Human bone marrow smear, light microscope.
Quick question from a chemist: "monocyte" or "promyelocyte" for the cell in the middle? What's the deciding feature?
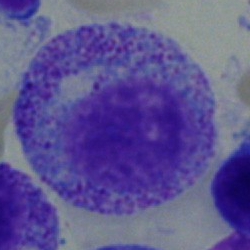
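Promyelocyte. Its cytoplasm is abundant, pale blue and filled with numerous purple-red granules.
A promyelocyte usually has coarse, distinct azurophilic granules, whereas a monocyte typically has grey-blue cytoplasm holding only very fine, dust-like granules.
So the numerous purple-red granules filling this cytoplasm are what settle it. The nucleus sits off-centre, lower right, with a pale clear zone beside its upper-left side.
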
